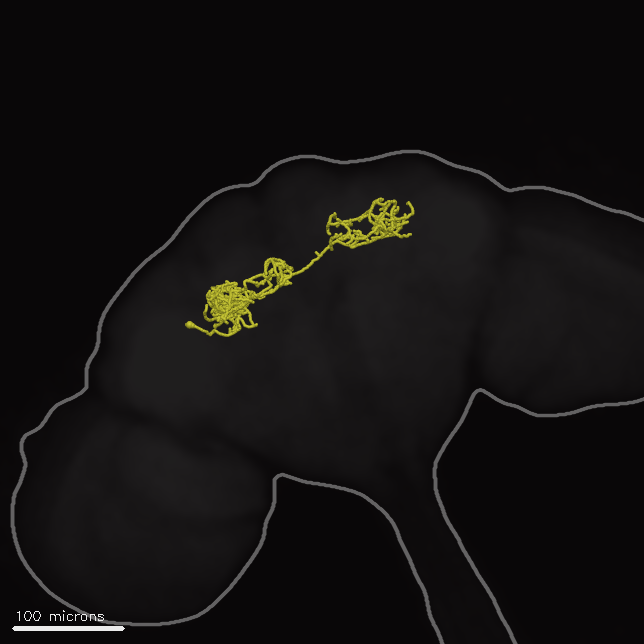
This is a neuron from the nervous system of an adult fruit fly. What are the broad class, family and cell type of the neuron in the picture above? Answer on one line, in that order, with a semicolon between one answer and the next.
central-brain intrinsic neuron; hemilineage ALl1_dorsal; lLN8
